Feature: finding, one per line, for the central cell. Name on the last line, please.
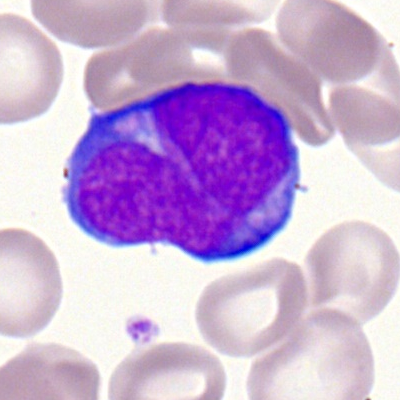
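Cleft: deep, dividing the nucleus into two main lobes
Course of cleft: from the upper part of the cell down toward the lower right
Chromatin: purple, finely stippled with small paler spots
Cytoplasm: only a thin rim around the nucleus
Identification: myeloblast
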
